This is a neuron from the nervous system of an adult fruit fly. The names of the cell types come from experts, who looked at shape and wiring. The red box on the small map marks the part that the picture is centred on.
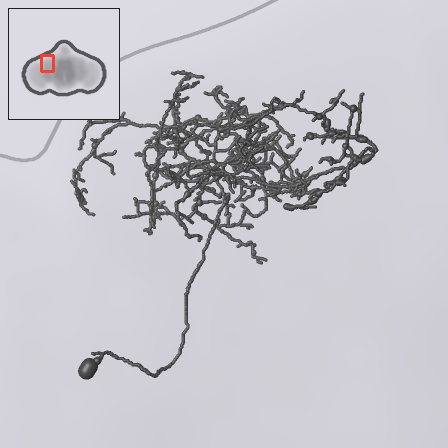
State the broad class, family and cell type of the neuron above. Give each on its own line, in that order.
central-brain intrinsic neuron
hemilineage LHa1
CB3023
